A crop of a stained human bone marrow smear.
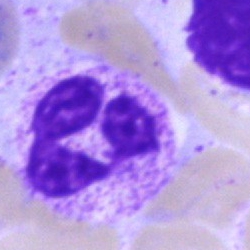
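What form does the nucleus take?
Three separate-looking lobes.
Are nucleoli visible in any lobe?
None.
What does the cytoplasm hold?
Many fine pinkish-violet granules spread throughout, and no vacuoles.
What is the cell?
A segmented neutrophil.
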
